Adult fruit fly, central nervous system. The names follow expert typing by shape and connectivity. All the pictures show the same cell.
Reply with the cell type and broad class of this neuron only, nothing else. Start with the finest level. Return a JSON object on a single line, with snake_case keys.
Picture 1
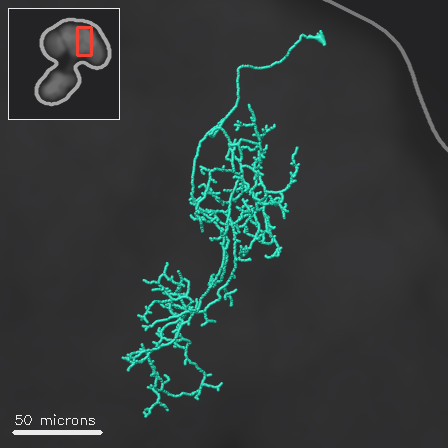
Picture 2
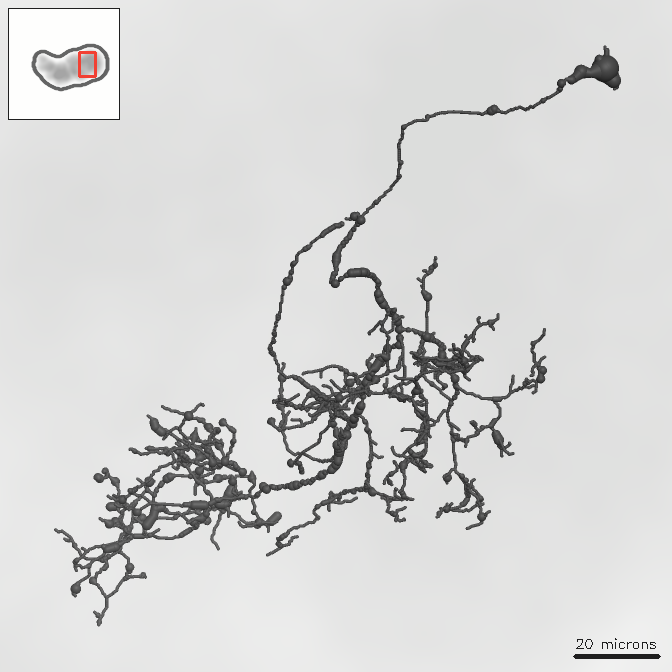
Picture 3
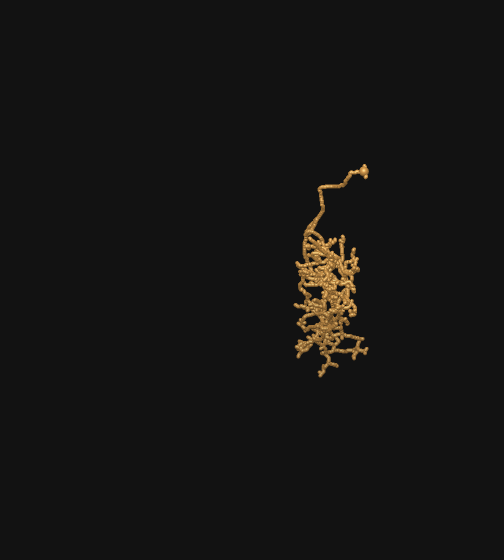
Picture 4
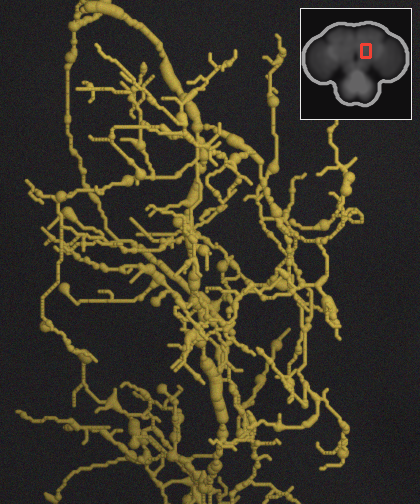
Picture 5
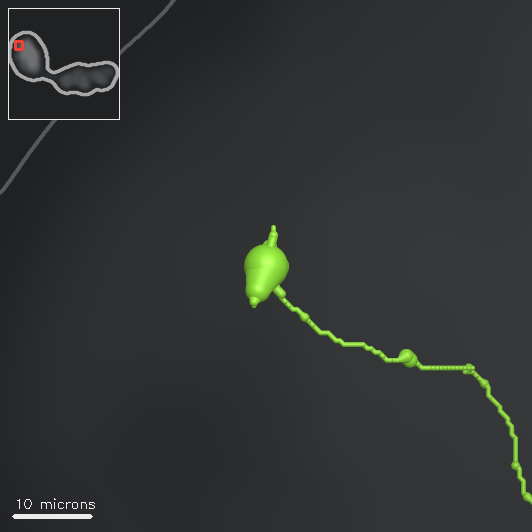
{"cell_type": "LAL019", "broad_class": "central-brain intrinsic neuron"}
